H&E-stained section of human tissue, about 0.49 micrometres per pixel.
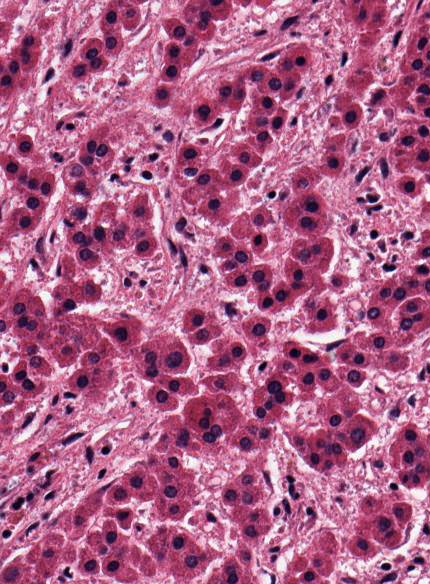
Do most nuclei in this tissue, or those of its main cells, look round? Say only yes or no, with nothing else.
Yes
